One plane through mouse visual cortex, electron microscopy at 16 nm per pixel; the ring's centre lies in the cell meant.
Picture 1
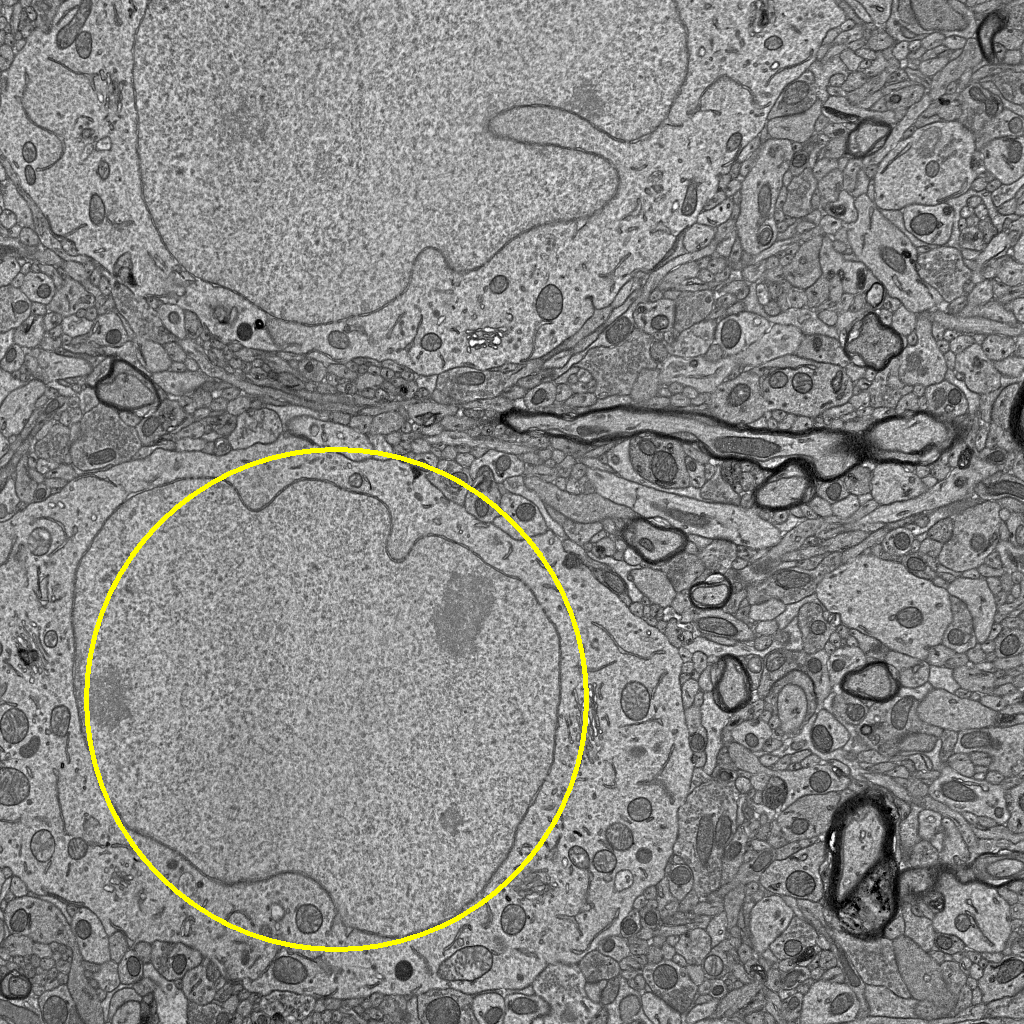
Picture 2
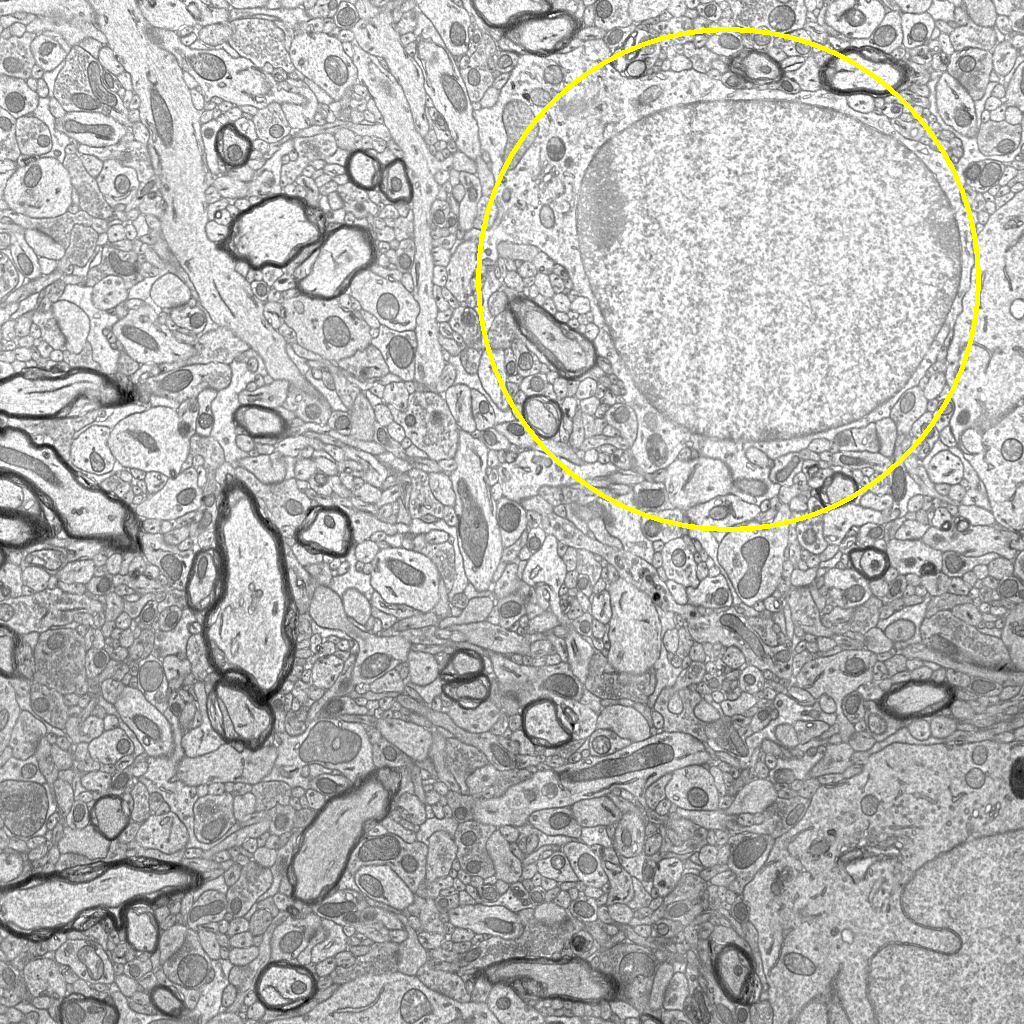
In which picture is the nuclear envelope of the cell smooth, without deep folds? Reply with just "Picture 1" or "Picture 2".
Picture 2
